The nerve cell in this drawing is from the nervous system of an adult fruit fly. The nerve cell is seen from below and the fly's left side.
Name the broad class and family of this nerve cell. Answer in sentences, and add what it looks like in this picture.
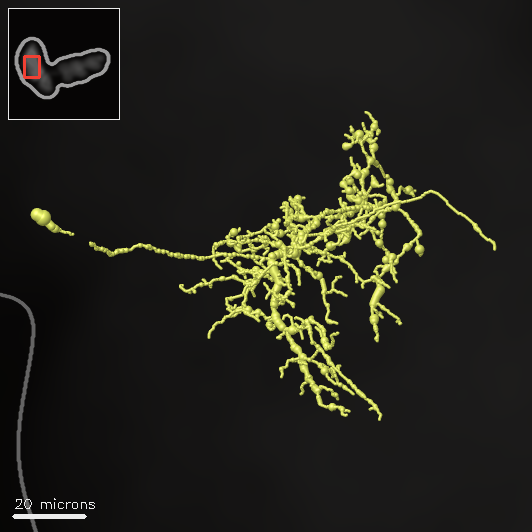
It is a central-brain intrinsic neuron. Its family is hemilineage VESa1. It lies in the brain. The cell body can be seen on the left of the picture. From left to right in the picture it spans about 130 microns.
